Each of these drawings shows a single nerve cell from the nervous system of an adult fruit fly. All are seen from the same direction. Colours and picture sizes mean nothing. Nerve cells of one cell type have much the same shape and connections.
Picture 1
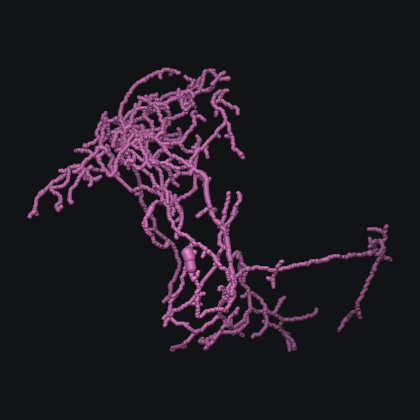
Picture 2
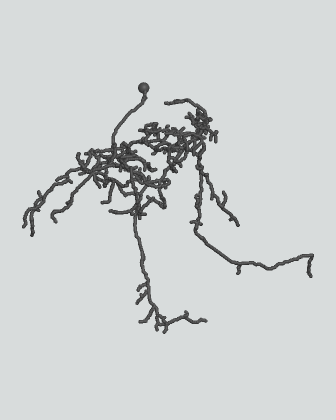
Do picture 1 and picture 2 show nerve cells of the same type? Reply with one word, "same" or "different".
different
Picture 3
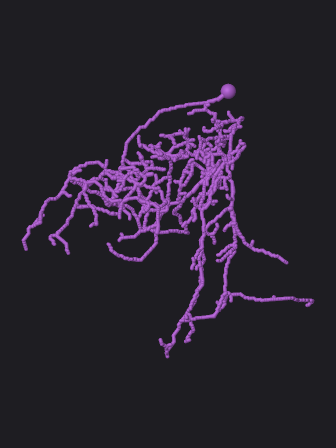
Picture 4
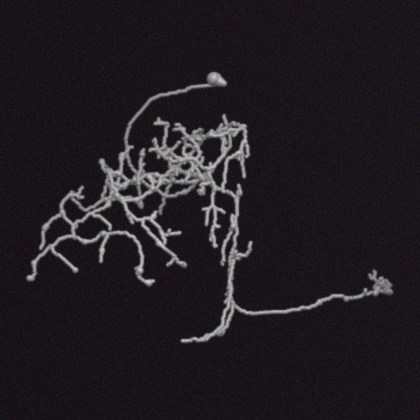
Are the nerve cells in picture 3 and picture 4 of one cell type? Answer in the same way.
same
